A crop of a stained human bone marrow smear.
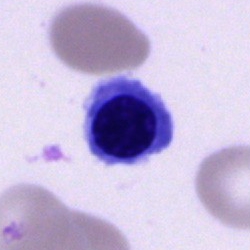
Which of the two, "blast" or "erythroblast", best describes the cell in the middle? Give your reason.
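It's an erythroblast. What settles it is the chromatin, dark purple and densely packed right through the nucleus.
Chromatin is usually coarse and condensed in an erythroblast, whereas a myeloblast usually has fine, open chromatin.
Otherwise, the cytoplasm is deep blue and forms a rim wider on the right of the nucleus than on the left, and the cell outline is irregular, with small bumps along its edge.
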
